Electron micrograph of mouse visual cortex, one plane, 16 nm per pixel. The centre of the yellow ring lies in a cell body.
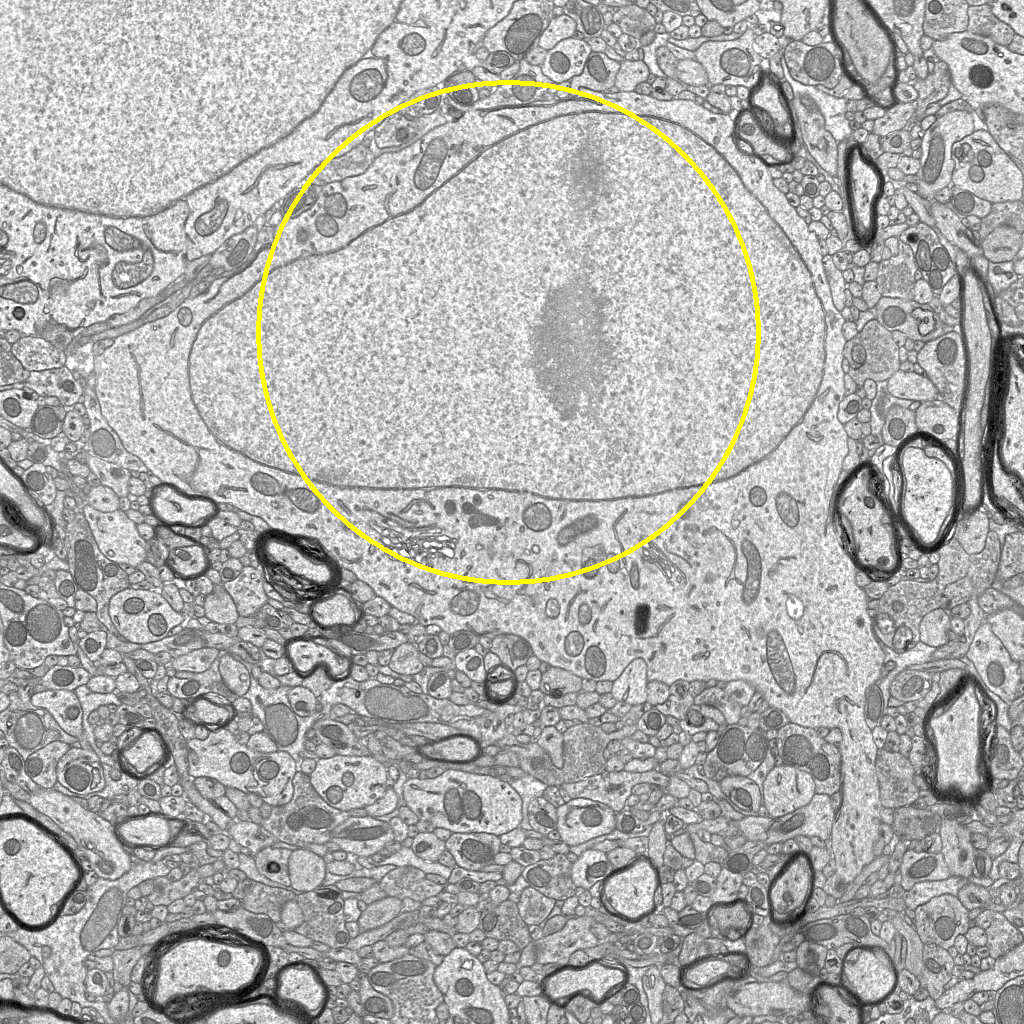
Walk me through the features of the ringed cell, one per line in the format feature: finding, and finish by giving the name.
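Nucleus shape: elongated oval, long axis roughly left to right, shown whole
Nuclear envelope: smooth, no folds or indentations
Golgi stack: curved flattened cisternae just below the lower left of the nucleus
Neighbour: cell body with large pale nucleus, upper left, across a narrow band of processes
Name: excitatory neuron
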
